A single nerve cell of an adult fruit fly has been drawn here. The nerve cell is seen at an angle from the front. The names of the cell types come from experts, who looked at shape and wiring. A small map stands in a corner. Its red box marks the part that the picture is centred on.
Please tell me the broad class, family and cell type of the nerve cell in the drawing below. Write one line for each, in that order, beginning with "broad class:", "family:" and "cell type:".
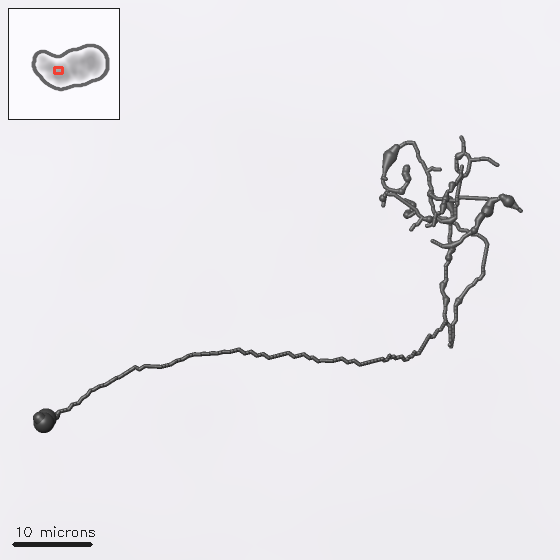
broad class: optic-lobe intrinsic neuron
family: Cm
cell type: Cm4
